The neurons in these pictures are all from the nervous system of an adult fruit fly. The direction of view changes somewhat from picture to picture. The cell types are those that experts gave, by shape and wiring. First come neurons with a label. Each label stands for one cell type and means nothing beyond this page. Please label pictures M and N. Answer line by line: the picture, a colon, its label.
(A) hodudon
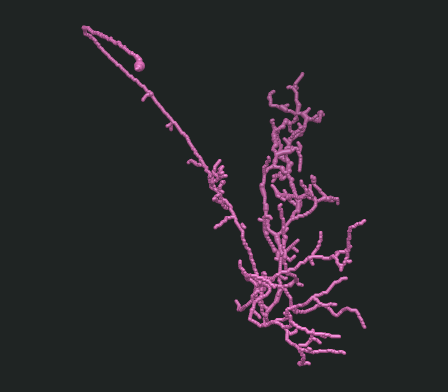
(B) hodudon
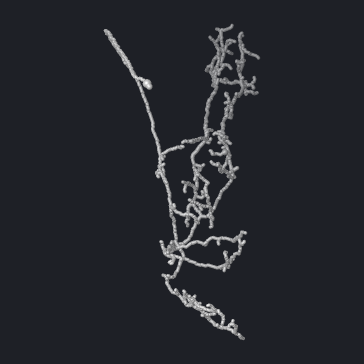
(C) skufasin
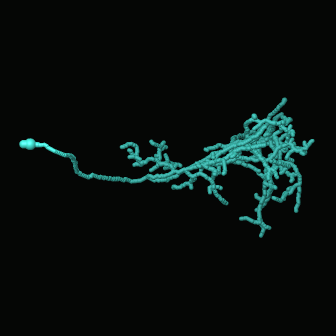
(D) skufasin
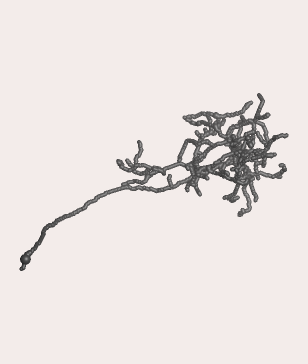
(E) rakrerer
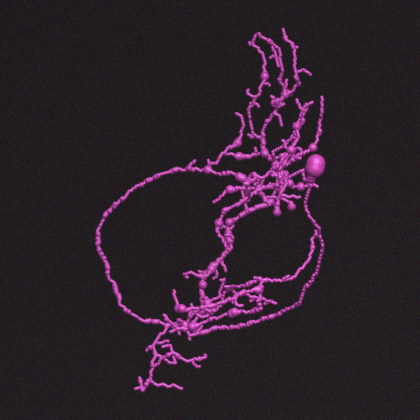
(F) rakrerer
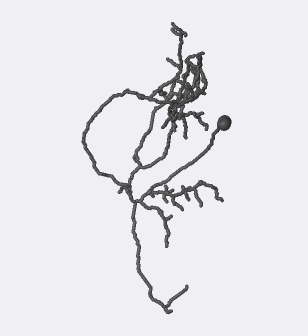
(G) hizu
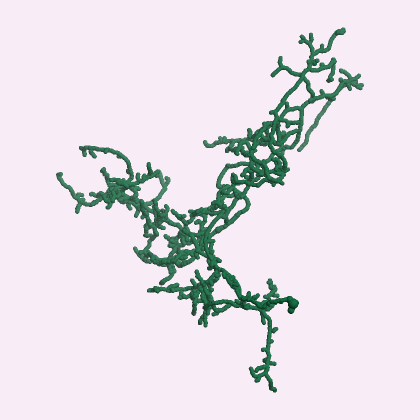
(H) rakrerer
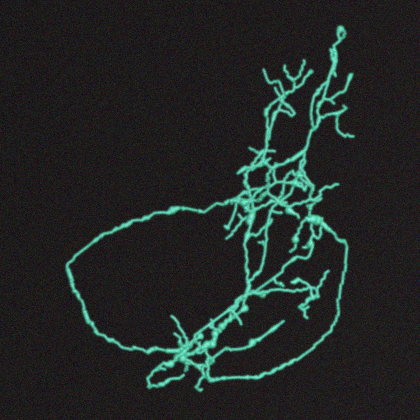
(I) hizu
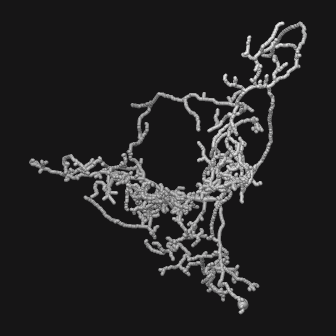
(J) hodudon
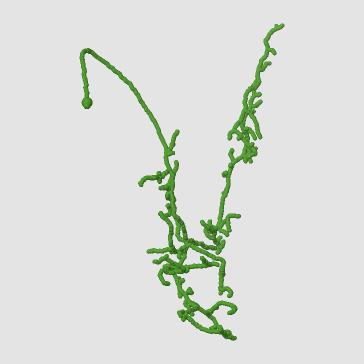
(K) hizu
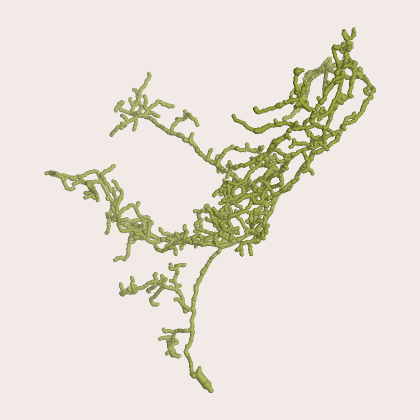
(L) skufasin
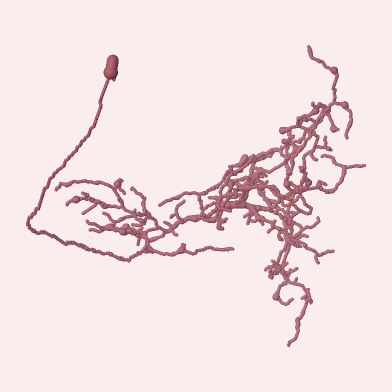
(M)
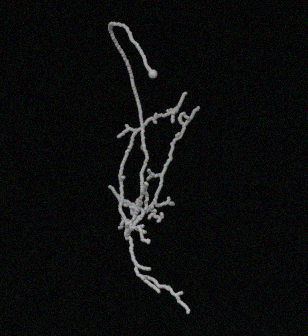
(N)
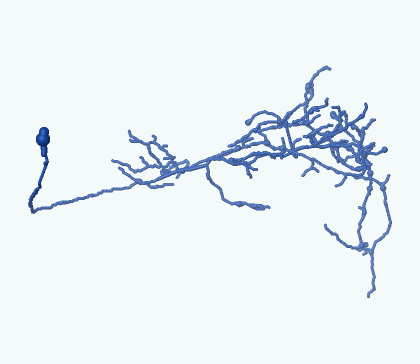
M: hodudon
N: skufasin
